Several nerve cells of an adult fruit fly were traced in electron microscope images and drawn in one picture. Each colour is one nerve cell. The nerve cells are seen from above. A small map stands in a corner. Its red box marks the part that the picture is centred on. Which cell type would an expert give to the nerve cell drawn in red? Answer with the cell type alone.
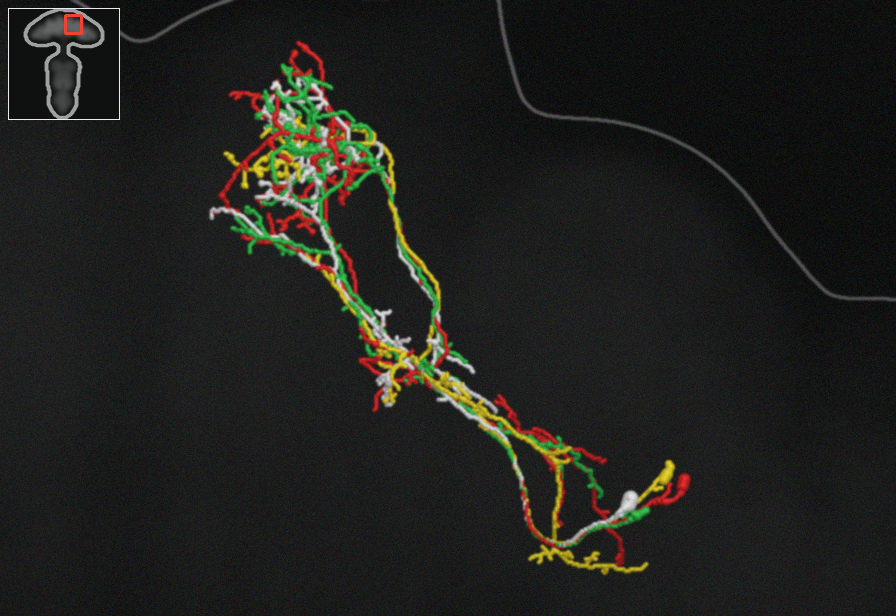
CB3056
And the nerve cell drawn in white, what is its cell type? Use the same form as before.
CB2736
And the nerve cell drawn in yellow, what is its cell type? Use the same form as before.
CB1171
